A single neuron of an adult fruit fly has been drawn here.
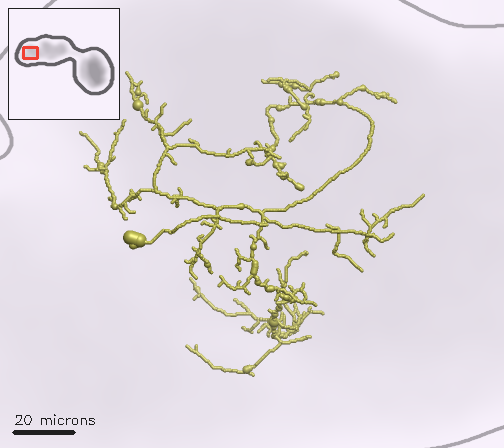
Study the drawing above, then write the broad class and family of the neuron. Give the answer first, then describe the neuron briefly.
Its broad class is nerve-cord intrinsic neuron. The family is hemilineage 09A. The cell body can be seen on the left of the picture. By the scale bar it is about 120 microns wide in this view. Dozens of branch ends can be seen.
